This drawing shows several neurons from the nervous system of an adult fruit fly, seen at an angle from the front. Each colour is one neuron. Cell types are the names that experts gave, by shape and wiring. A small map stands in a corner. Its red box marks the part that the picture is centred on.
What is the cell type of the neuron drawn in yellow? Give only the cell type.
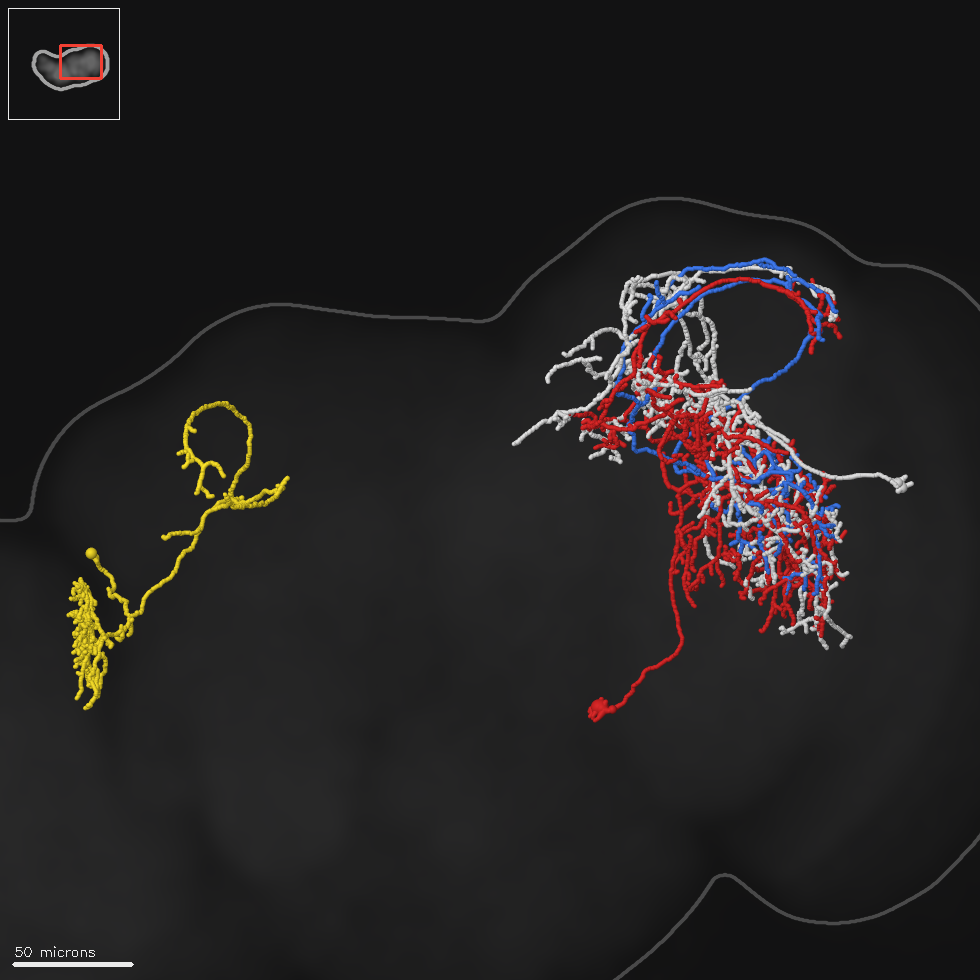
LoVP71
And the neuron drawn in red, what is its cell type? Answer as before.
LoVP73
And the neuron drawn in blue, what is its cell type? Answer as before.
LoVP66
